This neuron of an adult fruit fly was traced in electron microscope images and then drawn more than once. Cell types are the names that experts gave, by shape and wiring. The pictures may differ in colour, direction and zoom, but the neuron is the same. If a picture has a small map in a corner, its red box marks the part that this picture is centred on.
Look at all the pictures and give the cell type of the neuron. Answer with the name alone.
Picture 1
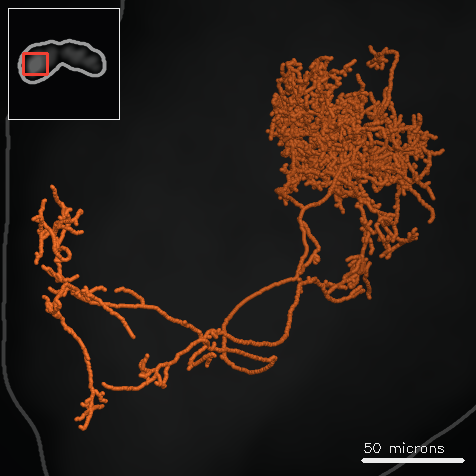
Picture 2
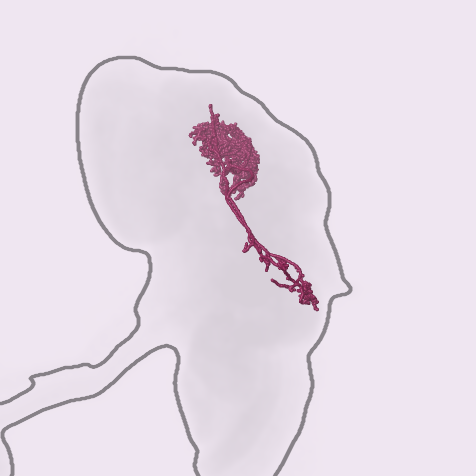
AVLP397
